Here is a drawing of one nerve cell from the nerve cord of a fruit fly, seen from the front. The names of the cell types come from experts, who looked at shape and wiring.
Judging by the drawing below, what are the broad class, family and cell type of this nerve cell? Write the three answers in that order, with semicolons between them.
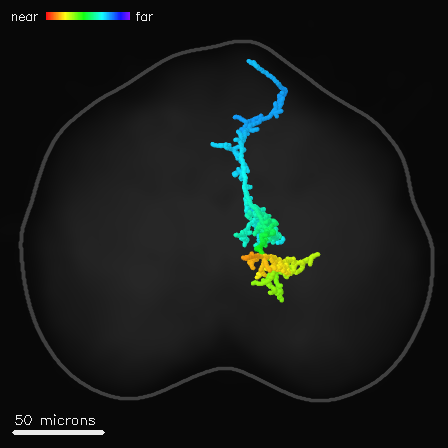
sensory neuron entering the nerve cord; class mechanosensory proprioceptive; SNpp02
